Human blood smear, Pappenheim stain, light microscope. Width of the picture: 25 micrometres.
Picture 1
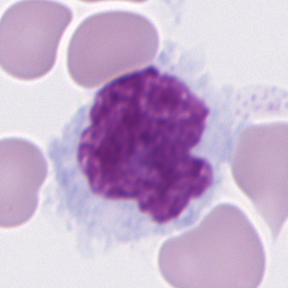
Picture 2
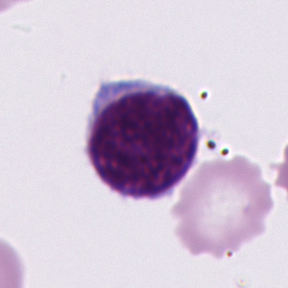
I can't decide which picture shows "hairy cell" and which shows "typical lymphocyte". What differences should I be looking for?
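Picture 1 holds the hairy cell; picture 2, the typical lymphocyte. The hairy cell's border is ragged and frayed into fine, hair-like wisps of cytoplasm.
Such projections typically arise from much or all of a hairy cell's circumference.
Its nucleus, about 14 by 12 micrometres, has an irregular, lumpy outline with lobe-like bulges, whereas the lymphocyte's is round, about 9 micrometres across, and fills about 80% of the cell's area.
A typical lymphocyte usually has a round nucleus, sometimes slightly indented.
Around the hairy cell's nucleus, the cytoplasm forms a wider rim on the left and lower side than on the upper side.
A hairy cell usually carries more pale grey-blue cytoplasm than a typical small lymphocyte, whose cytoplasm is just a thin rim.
The hairy cell's cytoplasm is very pale greyish blue, the lymphocyte's pale blue. Chromatin is dark purple in both: mottled with coarse clumps and paler gaps in the hairy cell, coarsely clumped in the lymphocyte.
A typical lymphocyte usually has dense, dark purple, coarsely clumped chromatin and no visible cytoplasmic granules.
The lymphocyte has no distinct nucleolus or visible granules; the hairy cell has no clear vacuoles.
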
